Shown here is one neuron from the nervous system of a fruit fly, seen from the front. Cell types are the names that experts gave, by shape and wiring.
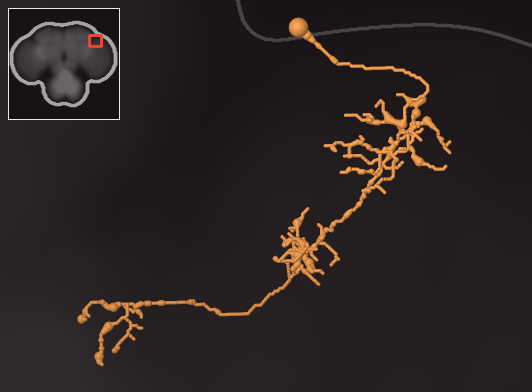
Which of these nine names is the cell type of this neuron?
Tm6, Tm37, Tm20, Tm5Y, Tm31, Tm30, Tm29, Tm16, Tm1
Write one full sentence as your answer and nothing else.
Included in the cell type Tm6 is this neuron.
